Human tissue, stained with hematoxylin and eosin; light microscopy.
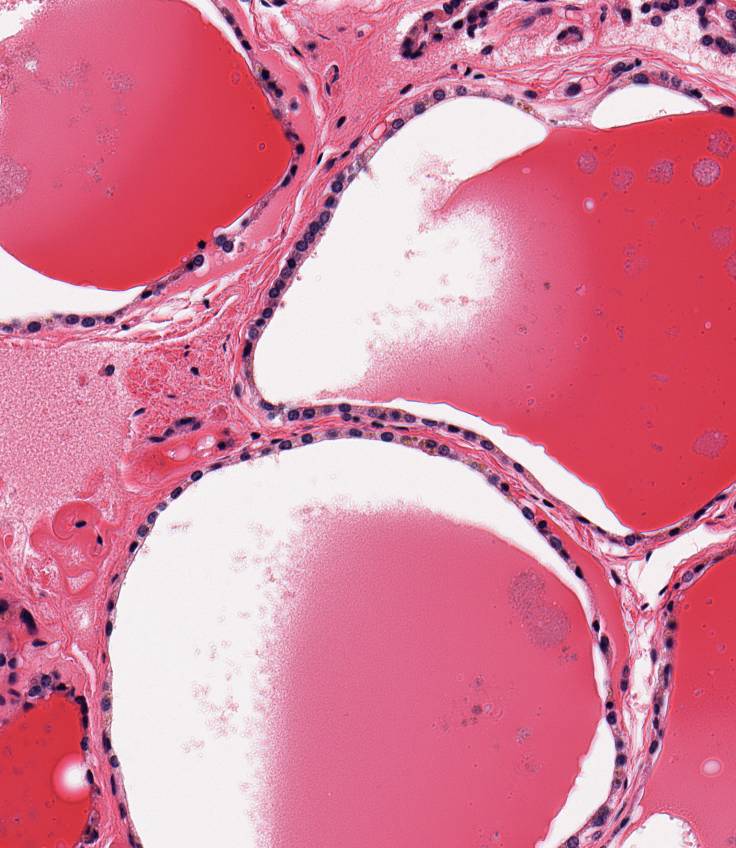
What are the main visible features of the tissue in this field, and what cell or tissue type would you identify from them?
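A single row of flattened to low cuboidal epithelial cells, with small dark round to oval nuclei, lines each follicle. Thin septa of pink fibrous connective tissue with few cells separate them. Colloid in the large right-hand follicle has scattered pale round spots. It's thyroid.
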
